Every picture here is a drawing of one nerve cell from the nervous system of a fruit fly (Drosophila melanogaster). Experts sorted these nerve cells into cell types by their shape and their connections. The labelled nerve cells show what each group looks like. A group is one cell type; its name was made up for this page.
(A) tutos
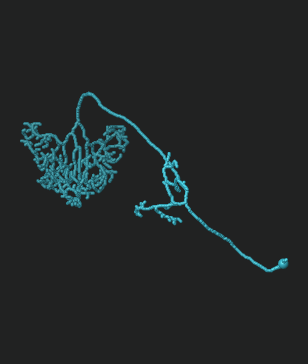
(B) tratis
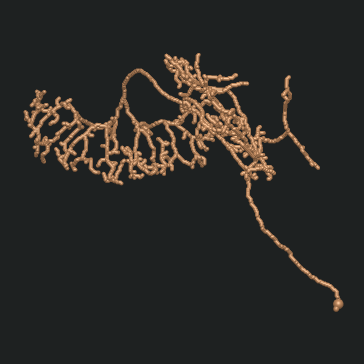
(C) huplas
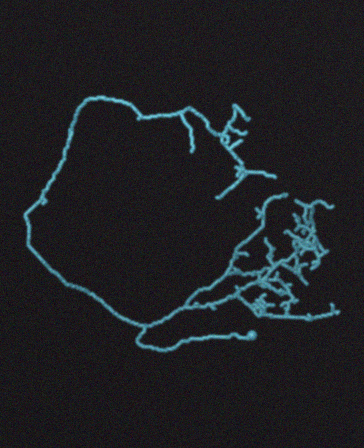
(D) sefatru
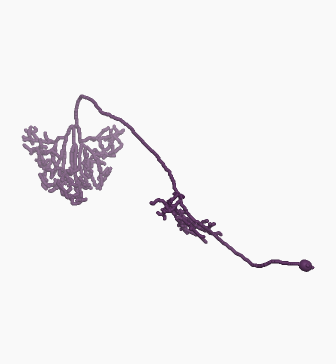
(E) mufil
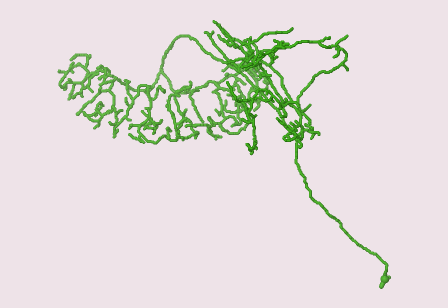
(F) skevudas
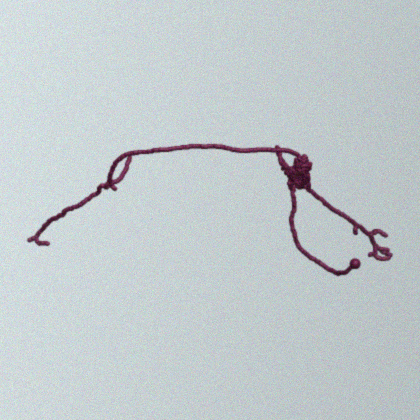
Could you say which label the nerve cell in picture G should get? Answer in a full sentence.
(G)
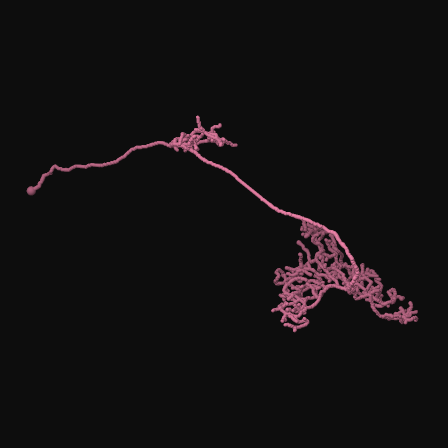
It belongs to tutos.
